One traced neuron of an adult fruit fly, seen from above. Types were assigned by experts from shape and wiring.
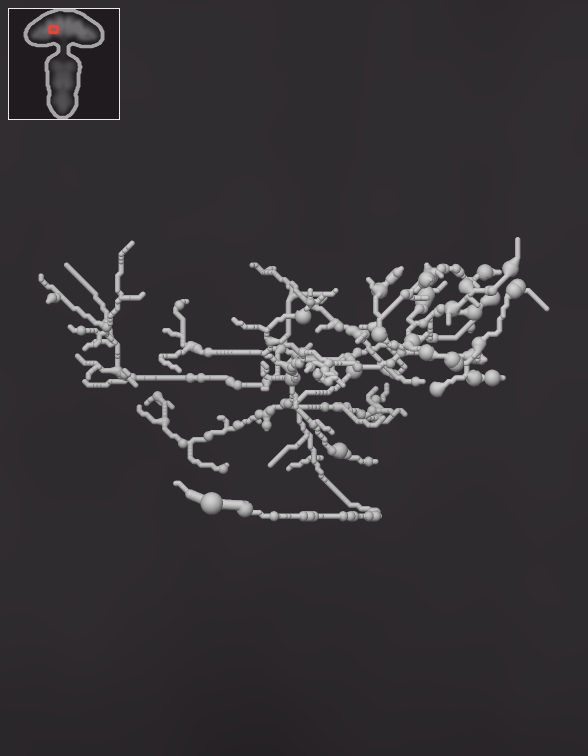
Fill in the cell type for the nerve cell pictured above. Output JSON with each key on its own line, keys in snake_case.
{
 "cell_type": "CB1281"
}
